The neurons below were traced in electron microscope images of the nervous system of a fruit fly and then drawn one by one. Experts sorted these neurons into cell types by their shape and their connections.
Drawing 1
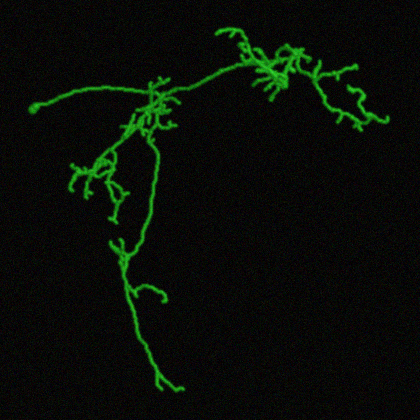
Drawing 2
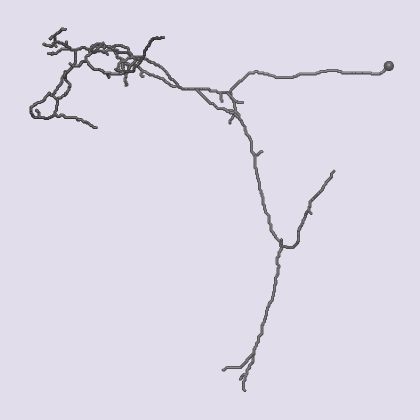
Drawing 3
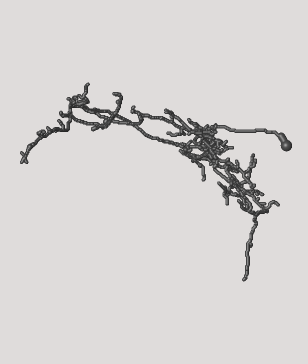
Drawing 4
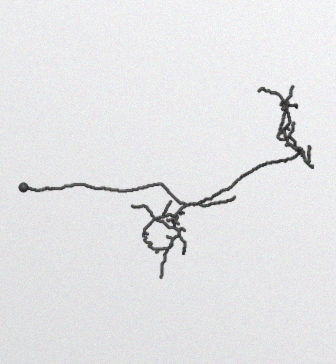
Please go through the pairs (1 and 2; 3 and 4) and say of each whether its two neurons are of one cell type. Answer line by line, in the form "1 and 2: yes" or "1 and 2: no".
1 and 2: yes
3 and 4: no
